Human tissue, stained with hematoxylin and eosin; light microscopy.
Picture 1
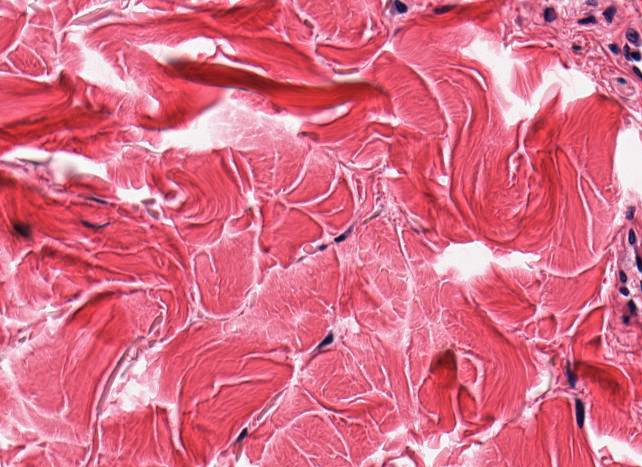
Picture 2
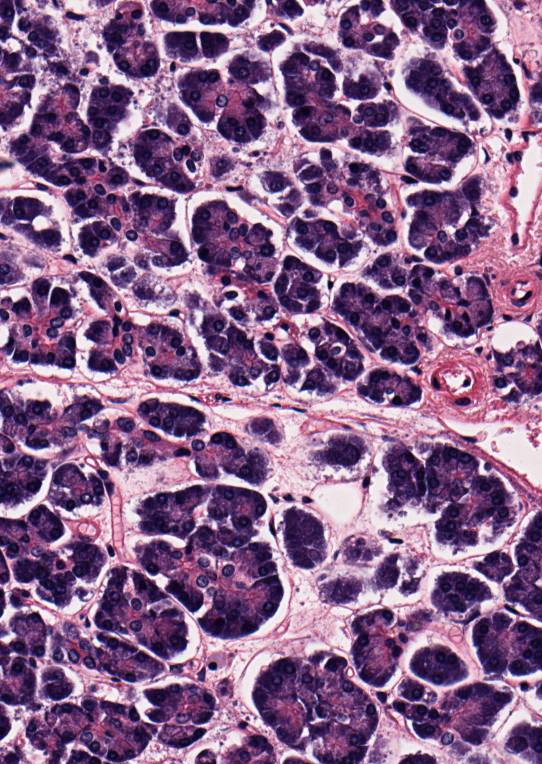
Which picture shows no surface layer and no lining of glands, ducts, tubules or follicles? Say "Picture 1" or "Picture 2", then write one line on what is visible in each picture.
Picture 1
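In picture 1: No epithelium is present anywhere in the field.
In picture 2: The acinar cell nuclei are round and lie toward the outer, basal part of each acinus.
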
